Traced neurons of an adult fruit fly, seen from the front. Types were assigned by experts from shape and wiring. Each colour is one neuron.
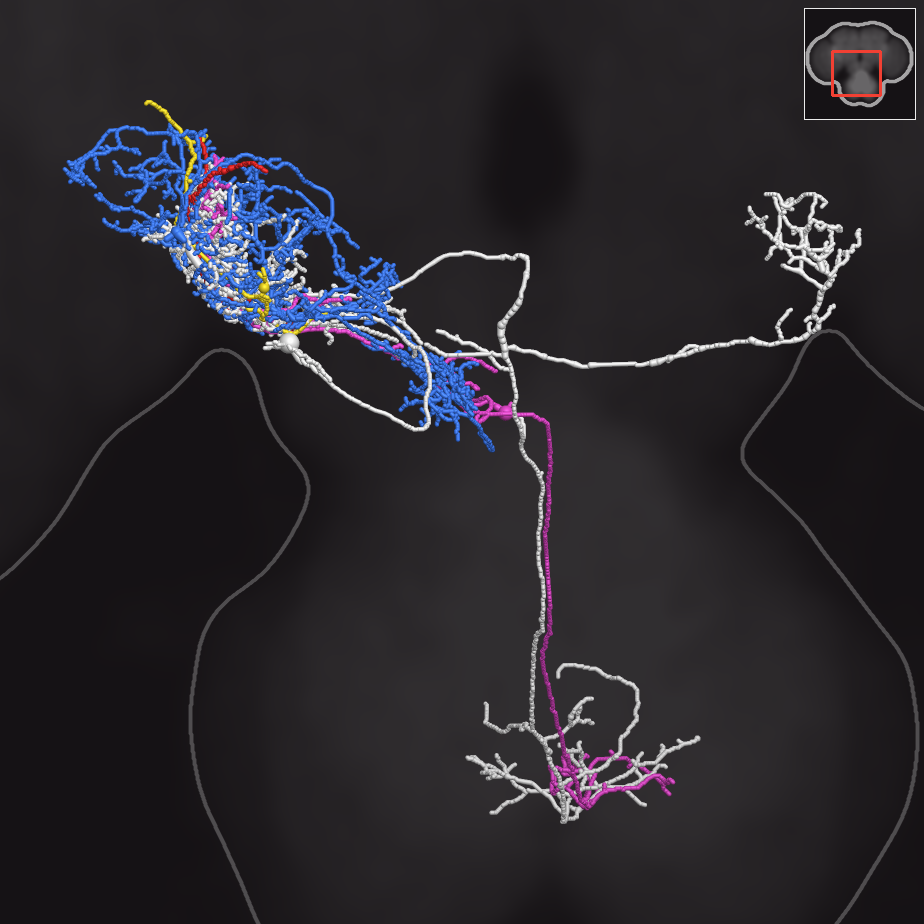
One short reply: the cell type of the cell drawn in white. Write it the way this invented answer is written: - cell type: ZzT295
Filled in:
- cell type: DNg24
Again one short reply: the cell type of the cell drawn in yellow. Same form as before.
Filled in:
- cell type: JO-A4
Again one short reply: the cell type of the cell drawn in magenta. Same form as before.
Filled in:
- cell type: DNge130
